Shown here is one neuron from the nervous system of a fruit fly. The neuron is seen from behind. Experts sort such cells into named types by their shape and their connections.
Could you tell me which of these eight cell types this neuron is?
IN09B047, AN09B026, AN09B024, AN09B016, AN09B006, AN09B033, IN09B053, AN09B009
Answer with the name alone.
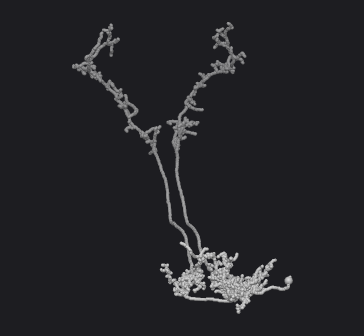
AN09B024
